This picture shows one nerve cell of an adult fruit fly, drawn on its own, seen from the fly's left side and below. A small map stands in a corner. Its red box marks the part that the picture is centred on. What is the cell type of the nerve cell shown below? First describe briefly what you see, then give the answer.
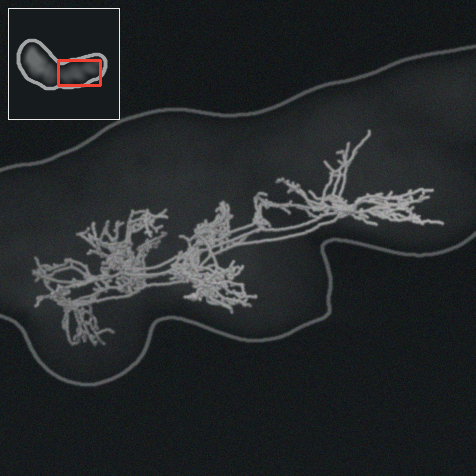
Dozens of branch ends can be seen. As drawn here it is wider than it is tall. Its broad class is nerve-cord intrinsic neuron. It is of cell type IN05B022.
